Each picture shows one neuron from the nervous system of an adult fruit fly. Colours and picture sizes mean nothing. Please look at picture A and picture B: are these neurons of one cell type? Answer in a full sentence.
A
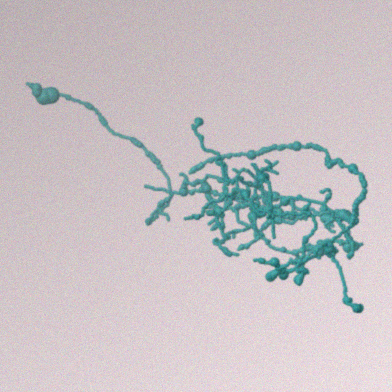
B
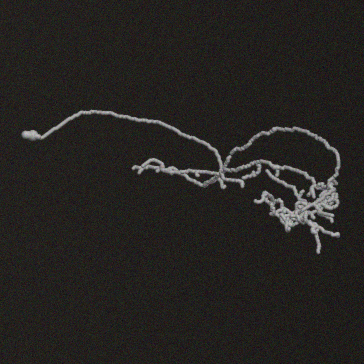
They are of the same cell type.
